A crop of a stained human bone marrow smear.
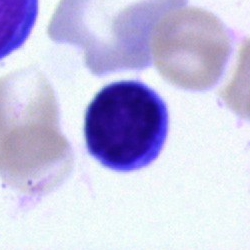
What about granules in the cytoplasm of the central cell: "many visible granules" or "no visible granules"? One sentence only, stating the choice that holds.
It is a cytoplasm without any visible granules that this cell has.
